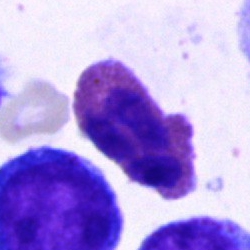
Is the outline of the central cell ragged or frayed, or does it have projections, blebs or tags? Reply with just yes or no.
Yes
